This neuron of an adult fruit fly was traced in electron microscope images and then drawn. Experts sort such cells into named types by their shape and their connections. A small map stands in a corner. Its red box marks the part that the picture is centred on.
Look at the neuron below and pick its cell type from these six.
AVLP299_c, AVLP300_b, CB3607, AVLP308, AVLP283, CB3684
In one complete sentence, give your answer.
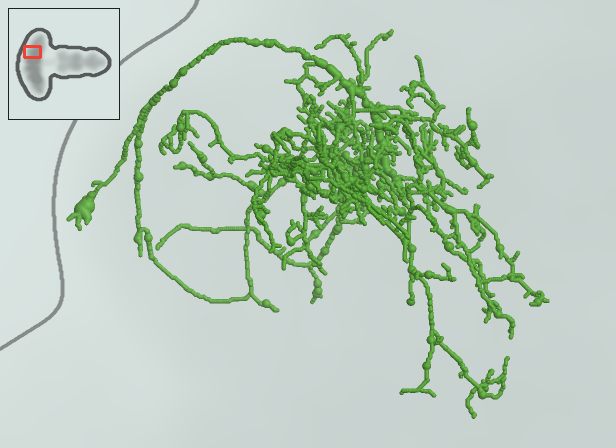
Under cell type classification, the neuron is AVLP283.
